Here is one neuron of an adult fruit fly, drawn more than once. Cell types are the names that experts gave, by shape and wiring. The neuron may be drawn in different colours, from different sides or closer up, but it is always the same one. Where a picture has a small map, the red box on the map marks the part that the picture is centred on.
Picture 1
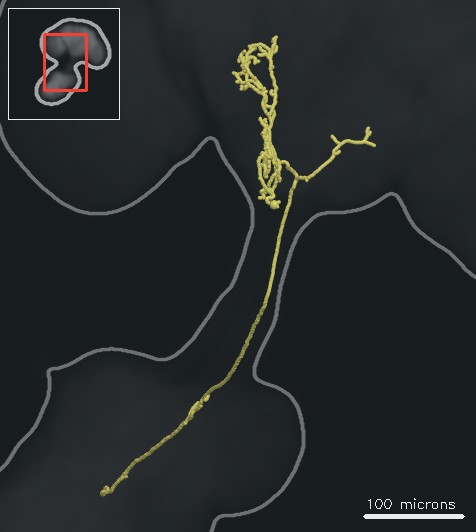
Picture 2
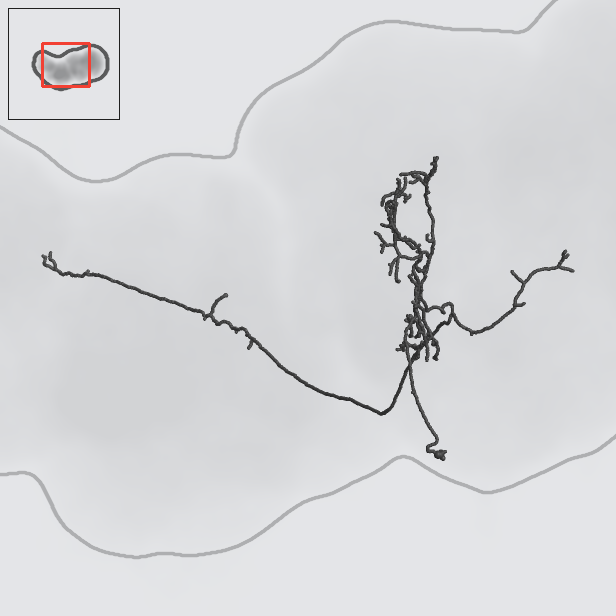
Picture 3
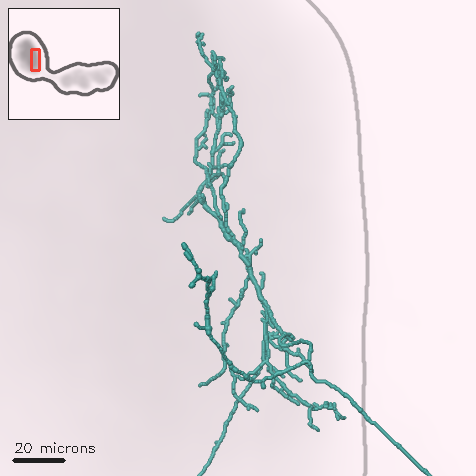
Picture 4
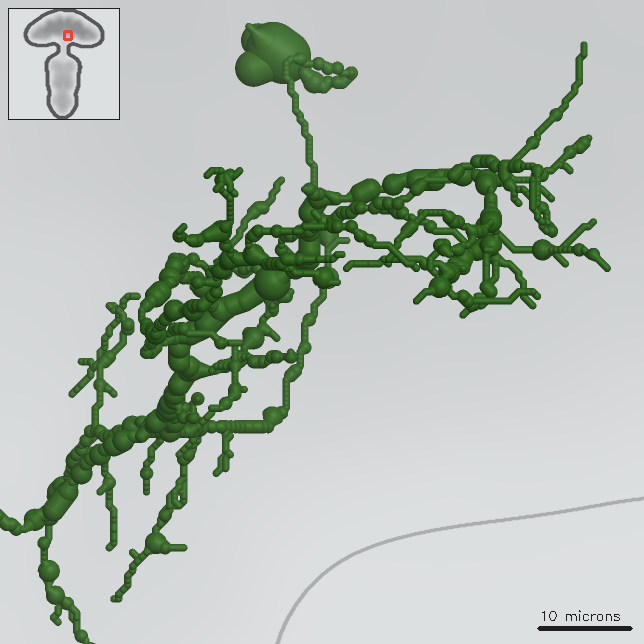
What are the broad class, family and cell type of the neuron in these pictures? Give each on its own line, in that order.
descending neuron
hemilineage LB6
DNg11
